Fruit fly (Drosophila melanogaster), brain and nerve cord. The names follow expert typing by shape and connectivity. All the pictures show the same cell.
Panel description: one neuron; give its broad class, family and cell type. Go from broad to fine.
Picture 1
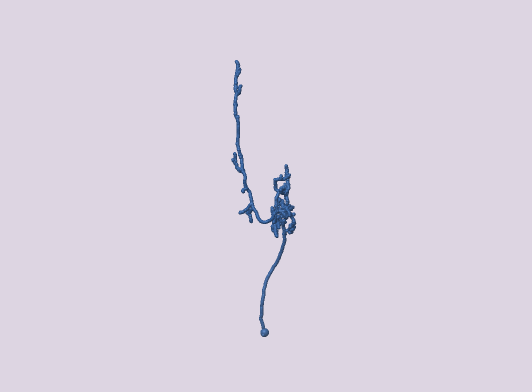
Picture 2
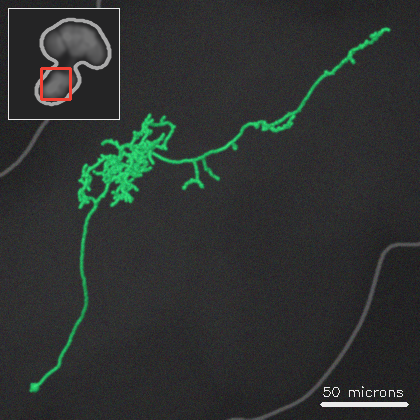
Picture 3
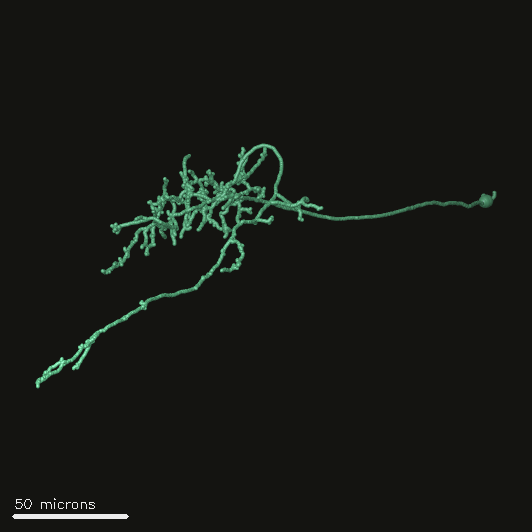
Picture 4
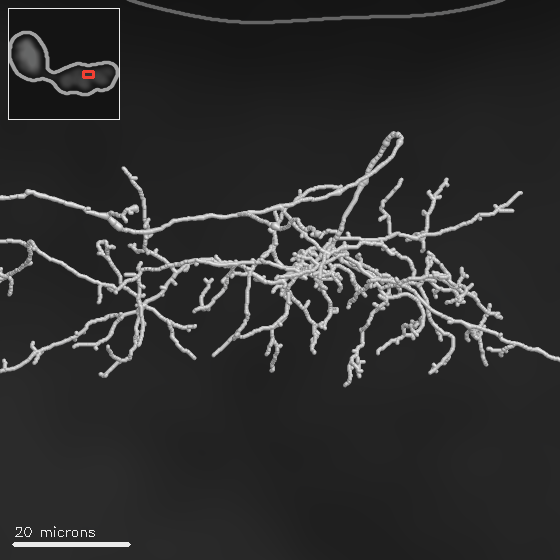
nerve-cord intrinsic neuron; hemilineage 06A; IN06A069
